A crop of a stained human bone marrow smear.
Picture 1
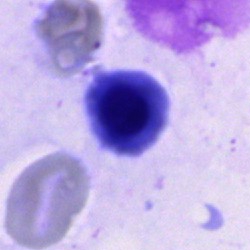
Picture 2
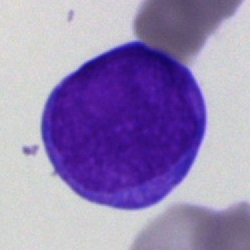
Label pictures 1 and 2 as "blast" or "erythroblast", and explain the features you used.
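The erythroblast is in picture 1, the blast in picture 2. The chief difference lies in the chromatin: in the erythroblast it is dense and very dark, almost uniformly so, whereas in the blast it is finely granular and evenly spread.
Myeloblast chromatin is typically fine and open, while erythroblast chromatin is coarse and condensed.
The outlines differ slightly: roughly round in the erythroblast, round and smooth in the blast. The blast's cytoplasm forms a thin rim, widest along the lower edge of the cell.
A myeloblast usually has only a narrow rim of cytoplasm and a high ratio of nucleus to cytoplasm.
In both cells the cytoplasm stains deep blue and no granules are visible. No nucleoli can be seen in the erythroblast, and no vacuoles in the blast.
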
